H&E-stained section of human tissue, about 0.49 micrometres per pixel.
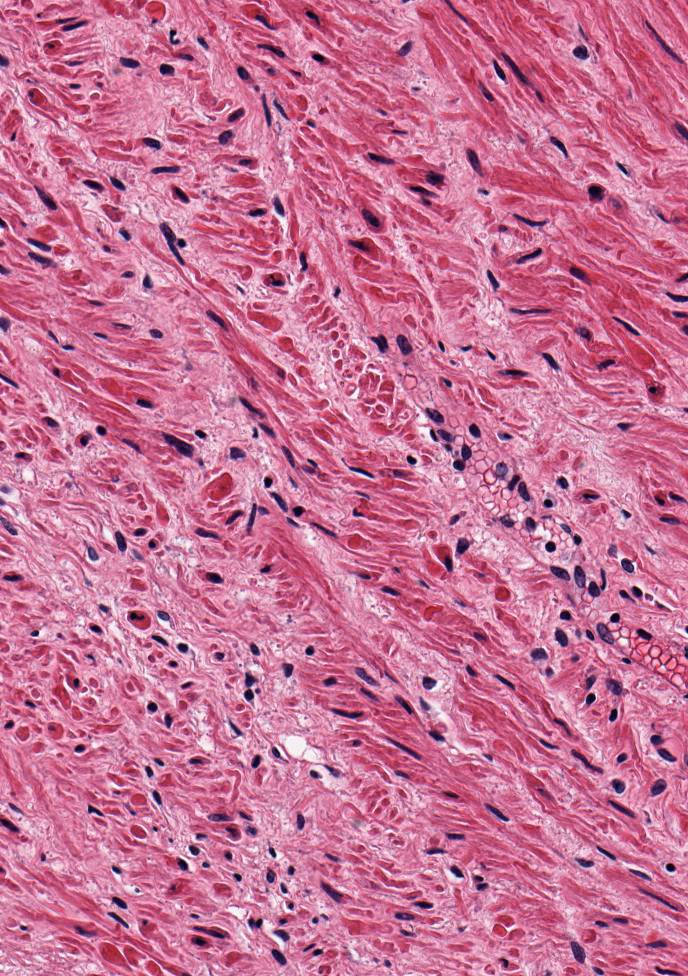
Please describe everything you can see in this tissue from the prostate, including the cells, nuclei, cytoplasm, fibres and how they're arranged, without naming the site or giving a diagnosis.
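Bundles of spindle cells cross the whole field diagonally, from upper left to lower right. Their nuclei are elongated, blunt-ended and darkly stained. Some fibres, especially toward the lower left, are cut across and appear as round pink profiles. No epithelium or glands are present.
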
